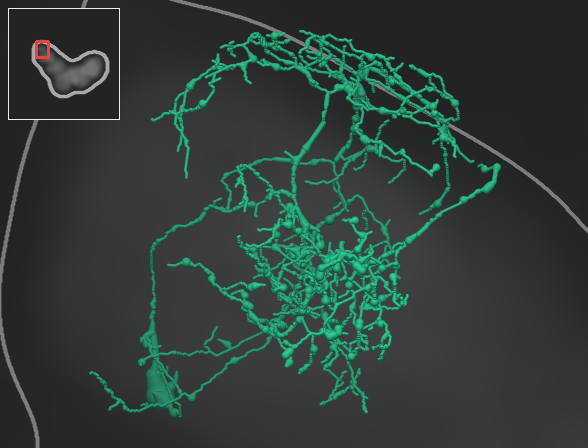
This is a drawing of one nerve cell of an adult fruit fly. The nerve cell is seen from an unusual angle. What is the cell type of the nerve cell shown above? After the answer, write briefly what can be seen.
Its cell type is INXXX279. It is a nerve-cord intrinsic neuron. As drawn here it is about as wide as it is tall.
